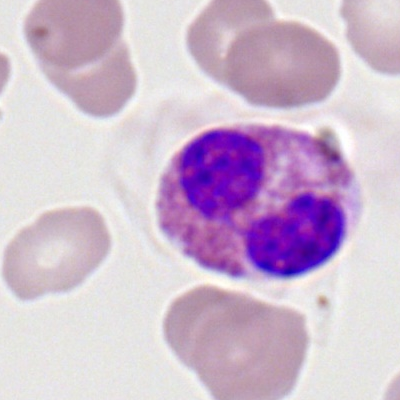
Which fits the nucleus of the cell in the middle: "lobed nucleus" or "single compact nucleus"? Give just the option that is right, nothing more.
Lobed nucleus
